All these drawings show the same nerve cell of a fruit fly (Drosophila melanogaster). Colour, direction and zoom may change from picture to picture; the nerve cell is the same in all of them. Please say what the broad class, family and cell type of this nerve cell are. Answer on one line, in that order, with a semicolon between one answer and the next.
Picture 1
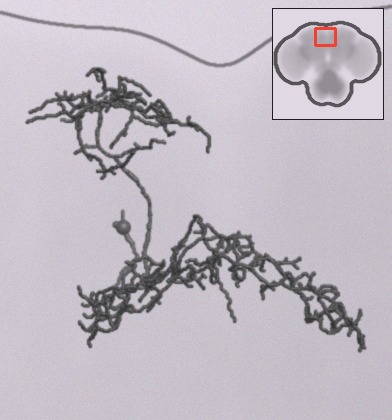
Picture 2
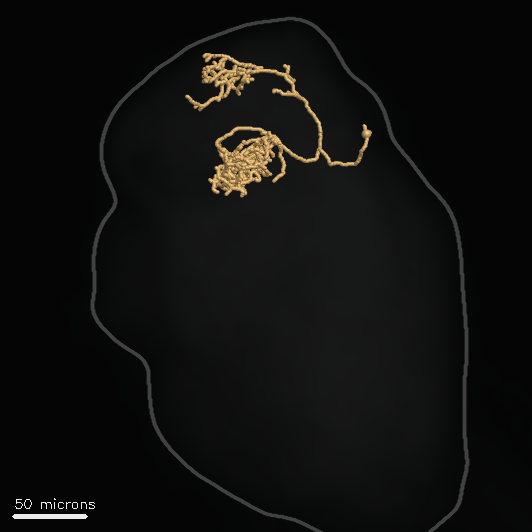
central-brain intrinsic neuron; hemilineage DM6_dorso_medial; FB6K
